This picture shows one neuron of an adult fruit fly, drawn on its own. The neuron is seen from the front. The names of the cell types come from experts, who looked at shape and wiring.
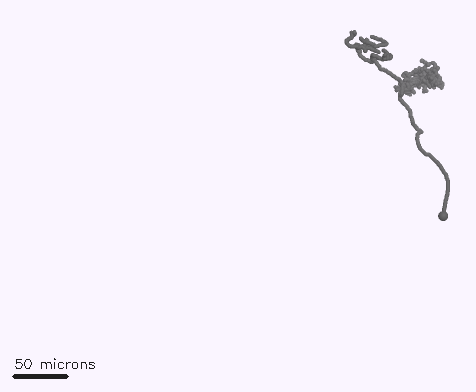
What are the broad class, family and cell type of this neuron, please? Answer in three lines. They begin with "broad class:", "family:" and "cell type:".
broad class: central-brain intrinsic neuron
family: hemilineage LHa2
cell type: CB4193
